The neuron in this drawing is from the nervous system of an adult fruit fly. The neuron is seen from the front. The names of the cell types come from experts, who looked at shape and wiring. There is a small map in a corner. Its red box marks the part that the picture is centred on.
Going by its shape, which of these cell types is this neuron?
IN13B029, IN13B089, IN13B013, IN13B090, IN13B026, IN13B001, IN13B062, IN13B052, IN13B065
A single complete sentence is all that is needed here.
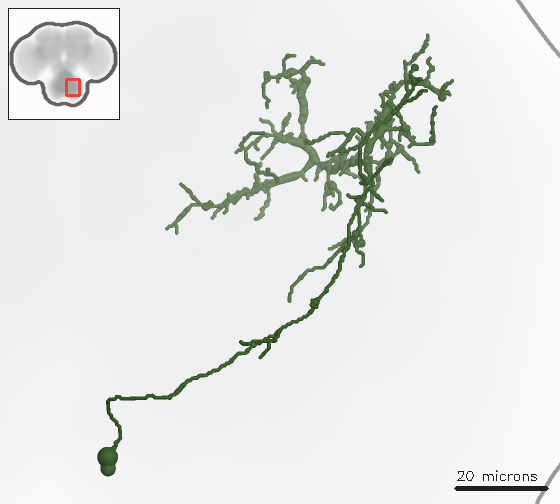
The cell type of this neuron is IN13B089.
